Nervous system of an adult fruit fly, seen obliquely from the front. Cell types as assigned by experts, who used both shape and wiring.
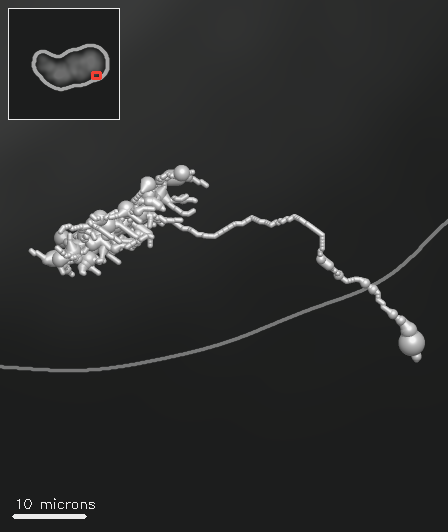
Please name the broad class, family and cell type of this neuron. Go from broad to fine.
optic-lobe intrinsic neuron; Dm; Dm15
